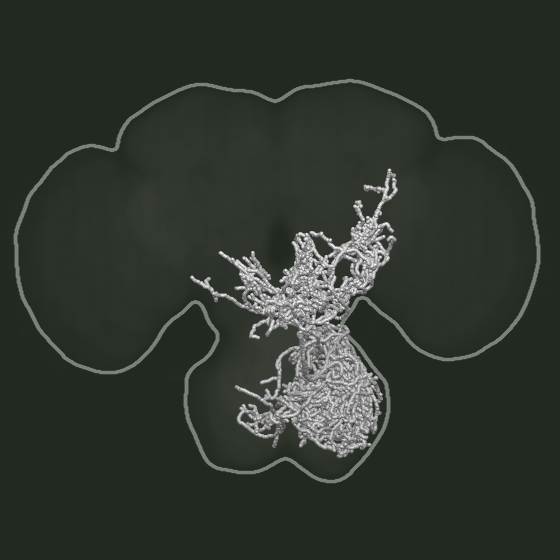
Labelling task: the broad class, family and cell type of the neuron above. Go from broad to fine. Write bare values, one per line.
descending neuron
DNd
DNd03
